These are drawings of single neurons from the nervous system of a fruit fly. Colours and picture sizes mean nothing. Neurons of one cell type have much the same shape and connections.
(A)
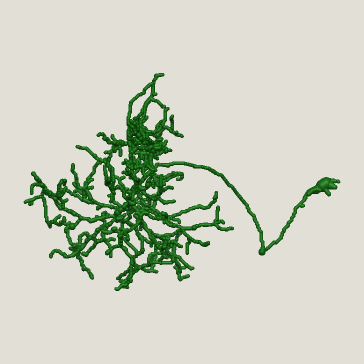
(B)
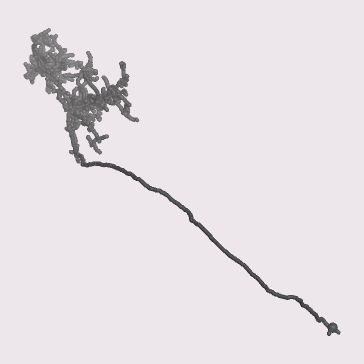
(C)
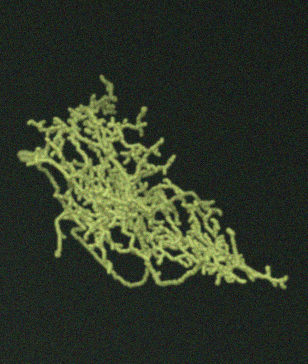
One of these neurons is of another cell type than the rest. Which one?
Picture B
